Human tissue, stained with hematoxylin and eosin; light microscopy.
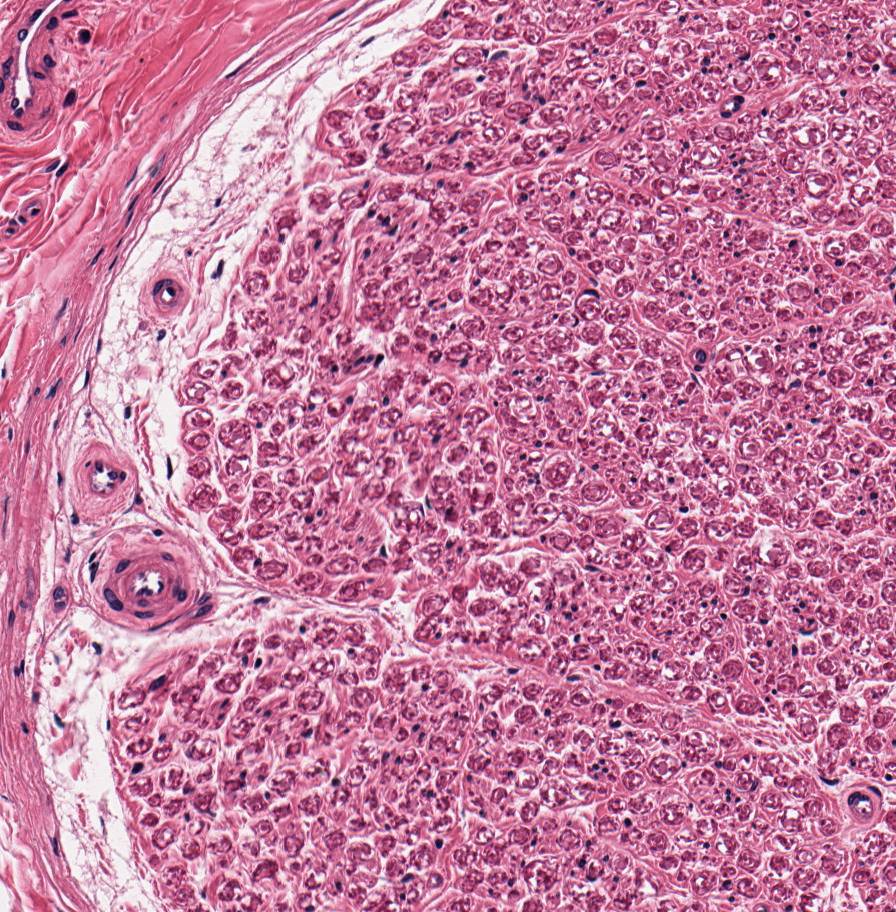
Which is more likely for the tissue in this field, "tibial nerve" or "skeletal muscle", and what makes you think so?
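This is tibial nerve. Look at the large bundle of nerve fibres filling most of the field: cut in cross-section, they show as closely packed round profiles. Each has a pink ring around a small central axon. Sparse small dark elongated nuclei lie between them.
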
